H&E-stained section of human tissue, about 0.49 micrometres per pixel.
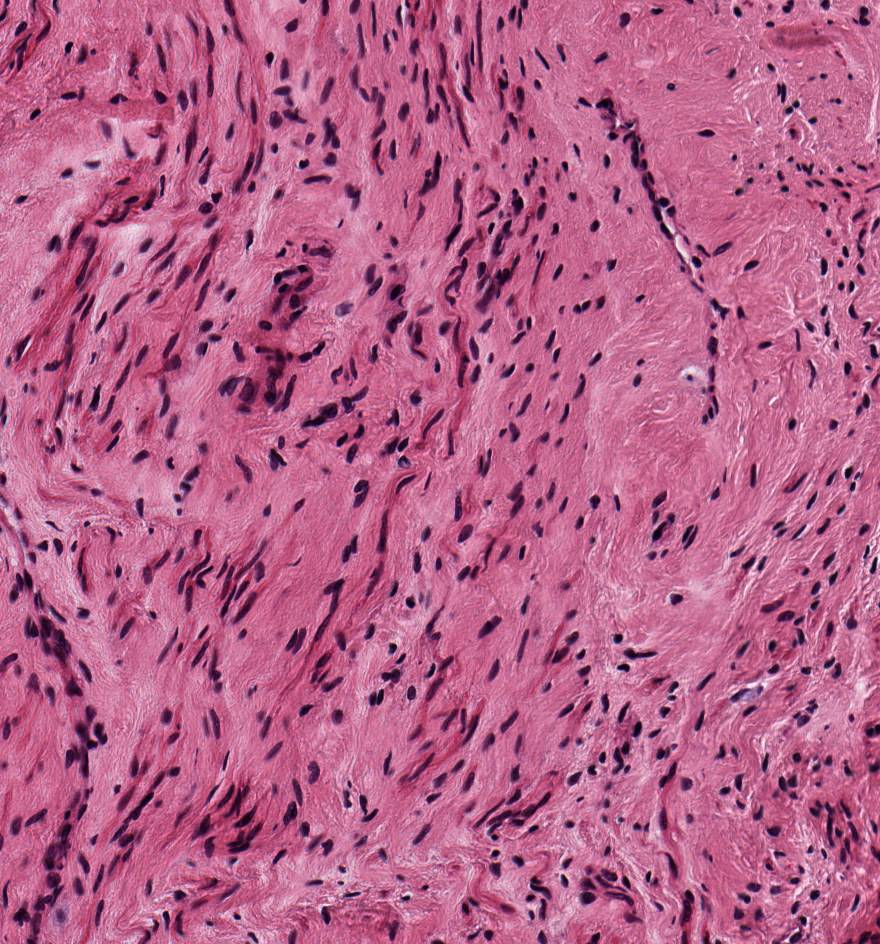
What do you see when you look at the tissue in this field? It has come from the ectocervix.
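Scattered spindle cells in dense pink collagenous stroma throughout. Nuclei slender, dark, elongated; many tapered or gently wavy. Nuclei more crowded in left half; upper right sparser, collagen paler. Cytoplasm scant, borders indistinct, merging into surrounding collagen.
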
